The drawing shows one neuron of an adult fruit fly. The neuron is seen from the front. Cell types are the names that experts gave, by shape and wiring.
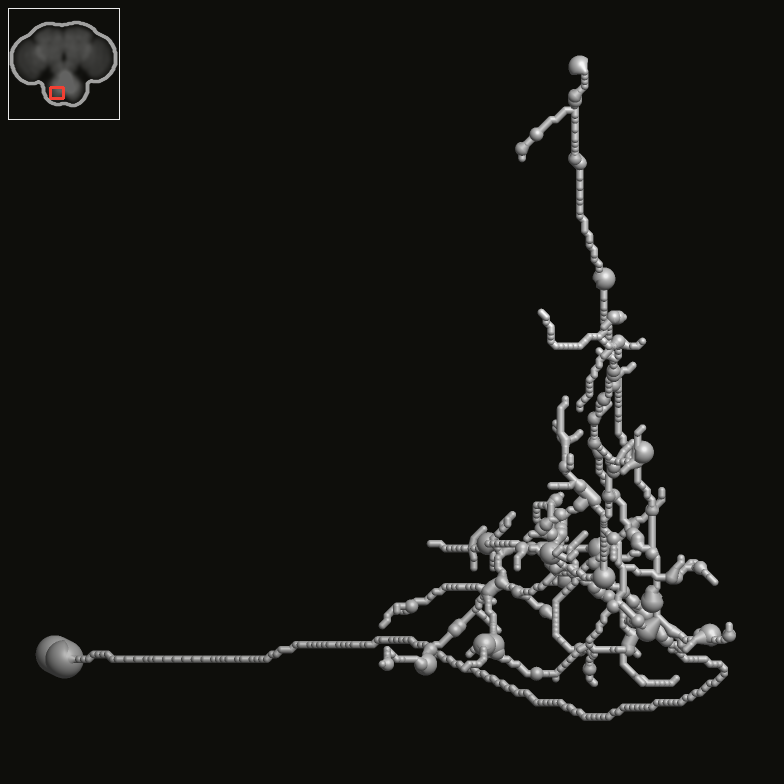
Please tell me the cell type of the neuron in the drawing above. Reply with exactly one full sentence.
With respect to cell type, this neuron is IN01B083_a.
